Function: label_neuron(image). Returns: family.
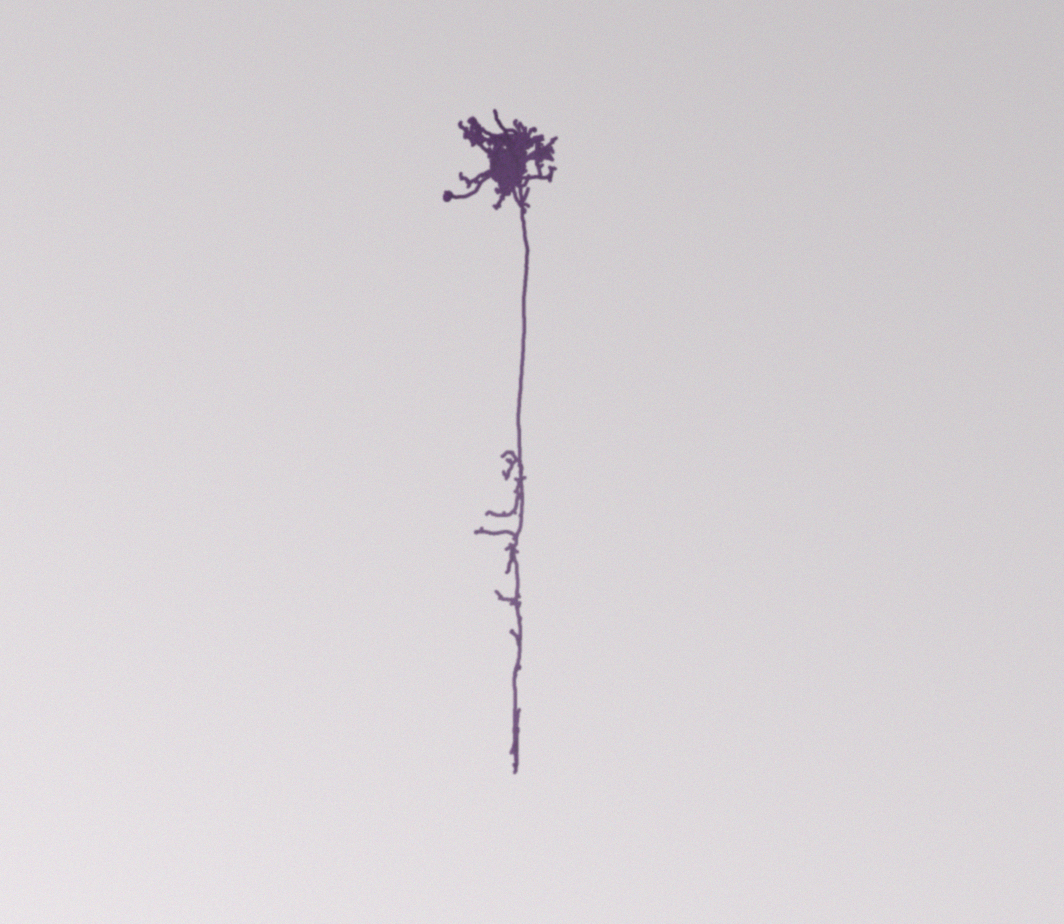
hemilineage 17A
